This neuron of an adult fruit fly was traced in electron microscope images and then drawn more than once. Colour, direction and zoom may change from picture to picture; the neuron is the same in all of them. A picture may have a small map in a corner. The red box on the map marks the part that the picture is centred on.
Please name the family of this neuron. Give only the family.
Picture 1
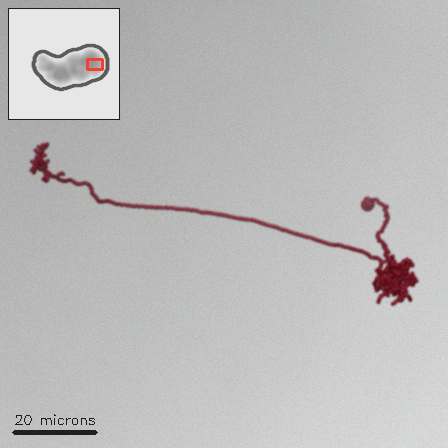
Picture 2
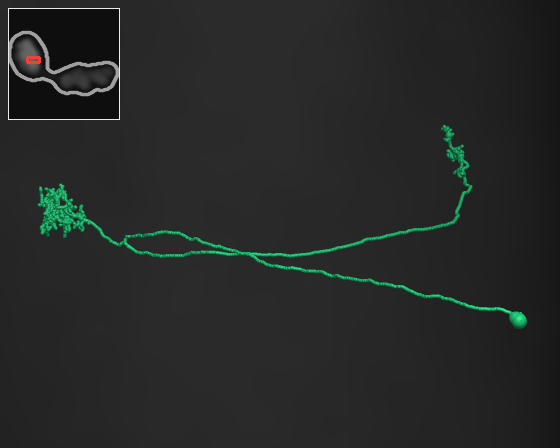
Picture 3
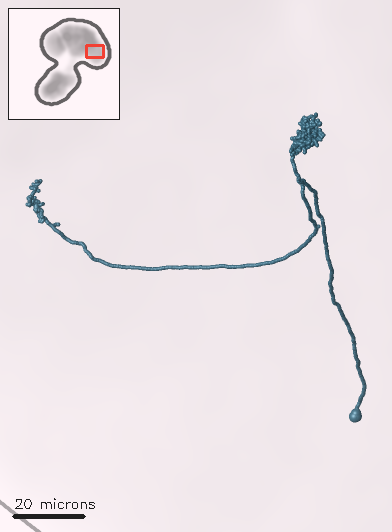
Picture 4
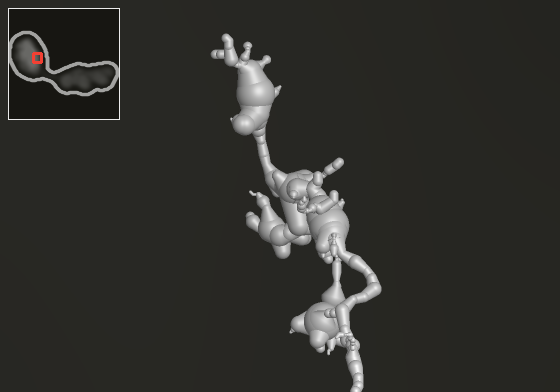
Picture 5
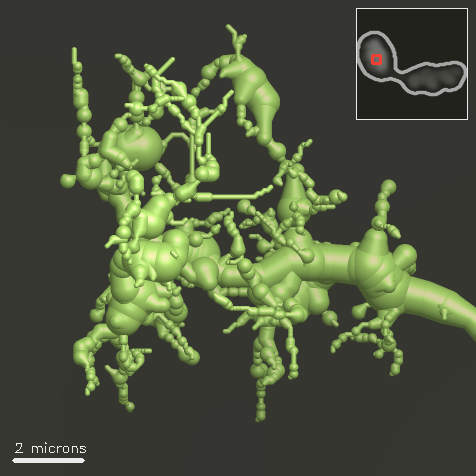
T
